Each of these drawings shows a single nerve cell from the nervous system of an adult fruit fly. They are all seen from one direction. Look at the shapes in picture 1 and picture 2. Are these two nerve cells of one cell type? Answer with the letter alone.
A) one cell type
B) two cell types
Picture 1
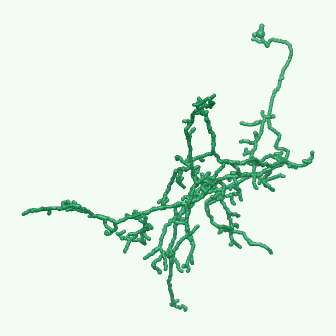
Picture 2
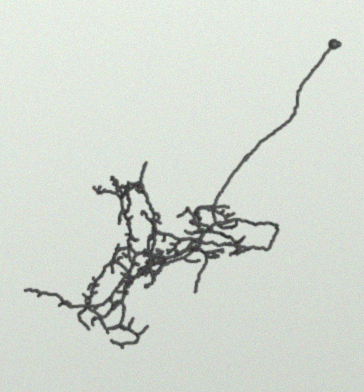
B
